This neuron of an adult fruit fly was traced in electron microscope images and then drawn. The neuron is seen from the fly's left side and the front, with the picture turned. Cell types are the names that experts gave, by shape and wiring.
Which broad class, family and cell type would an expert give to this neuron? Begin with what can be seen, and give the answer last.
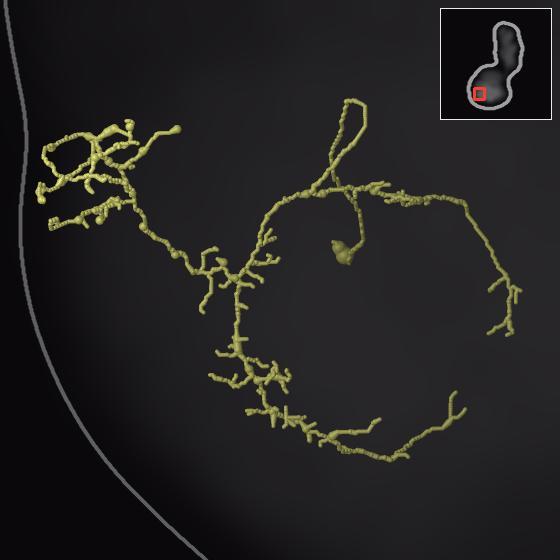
The cell body can be seen in the middle of the picture. Dozens of branch ends can be seen. Its broad class is central-brain intrinsic neuron. The family is hemilineage LHp2. The cell type is LHPV6a9_b.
